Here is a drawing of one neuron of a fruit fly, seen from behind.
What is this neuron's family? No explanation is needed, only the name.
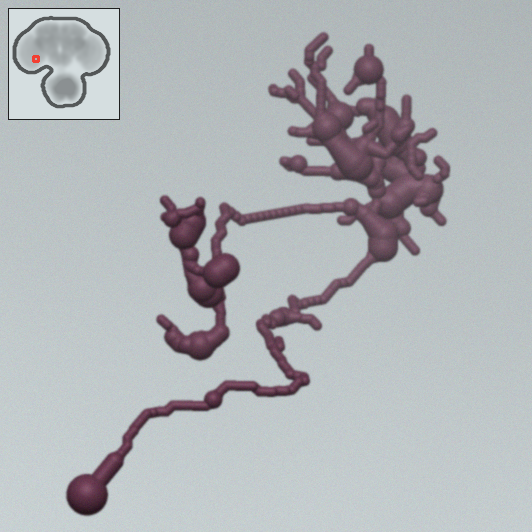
T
